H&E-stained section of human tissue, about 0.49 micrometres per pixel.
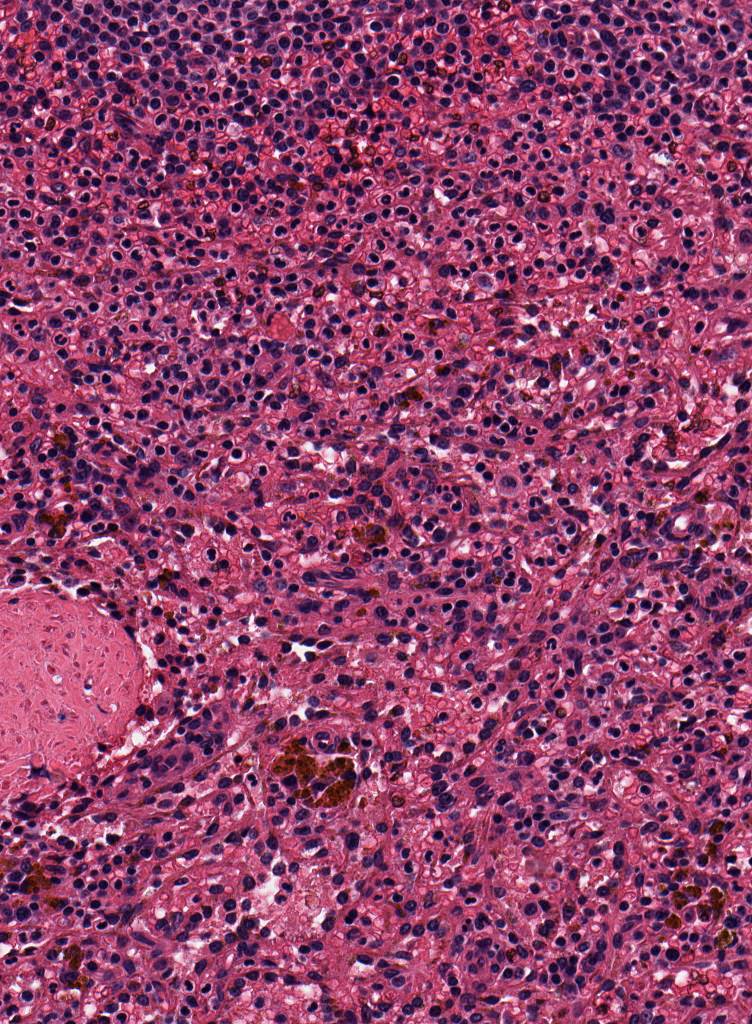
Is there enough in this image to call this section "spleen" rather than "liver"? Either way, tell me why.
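This is spleen. What settles it for me: the cells, packed densely across almost the whole field as a diffuse sheet, are mostly small, with round, dark-staining nuclei.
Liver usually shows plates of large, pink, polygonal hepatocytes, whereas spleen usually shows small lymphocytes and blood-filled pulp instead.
I also note clumps of coarse brown granular pigment, the largest in the lower middle.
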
